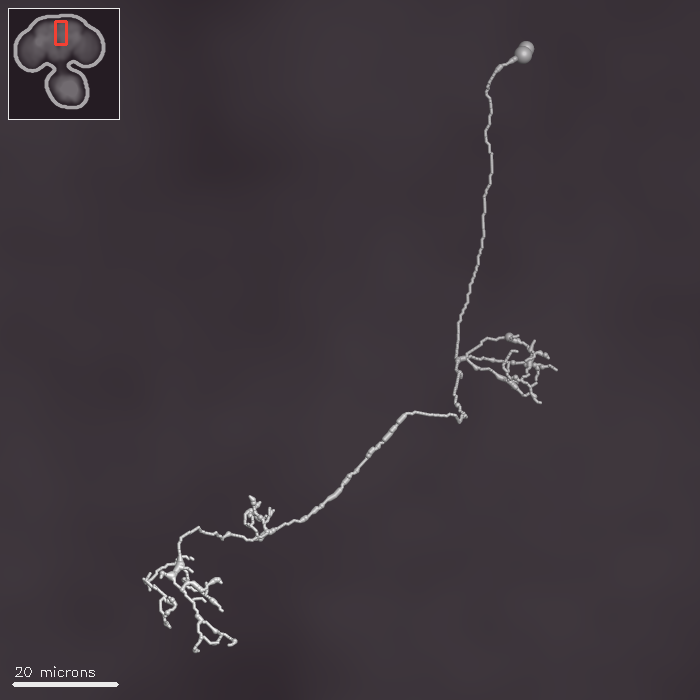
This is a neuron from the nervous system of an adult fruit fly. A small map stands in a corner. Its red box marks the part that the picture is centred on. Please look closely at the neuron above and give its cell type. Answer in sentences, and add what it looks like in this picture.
Its cell type is PFNp_b. It is a central-brain intrinsic neuron. Its cell body lies at the upper right of the picture. By the scale bar it is about 120 microns tall in this view. The picture shows dozens of branch ends.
